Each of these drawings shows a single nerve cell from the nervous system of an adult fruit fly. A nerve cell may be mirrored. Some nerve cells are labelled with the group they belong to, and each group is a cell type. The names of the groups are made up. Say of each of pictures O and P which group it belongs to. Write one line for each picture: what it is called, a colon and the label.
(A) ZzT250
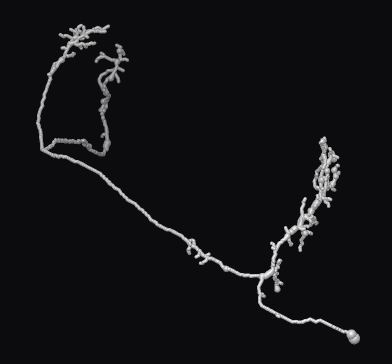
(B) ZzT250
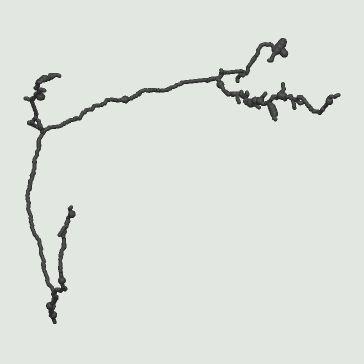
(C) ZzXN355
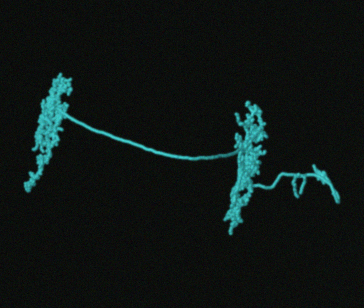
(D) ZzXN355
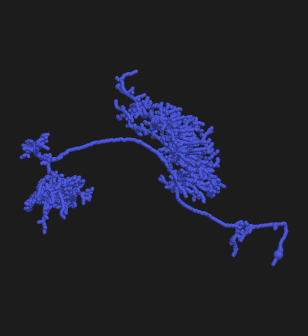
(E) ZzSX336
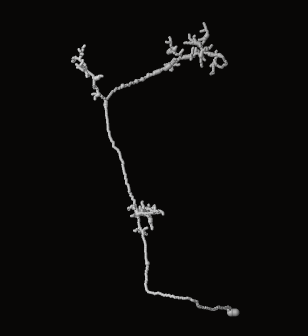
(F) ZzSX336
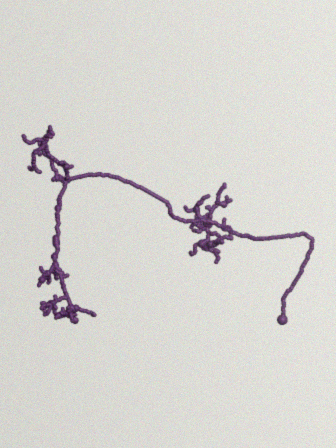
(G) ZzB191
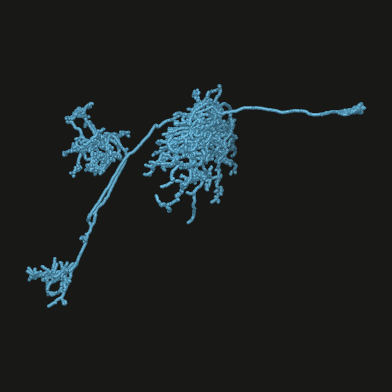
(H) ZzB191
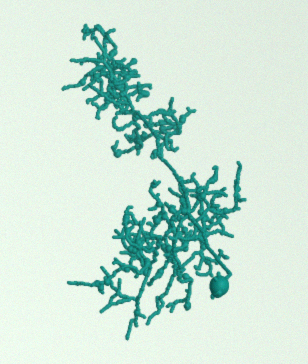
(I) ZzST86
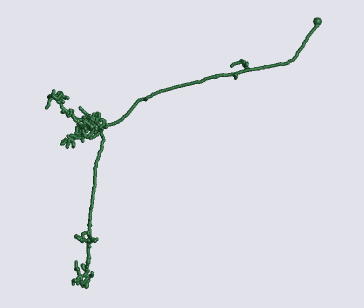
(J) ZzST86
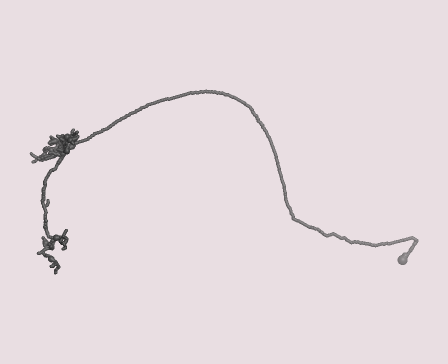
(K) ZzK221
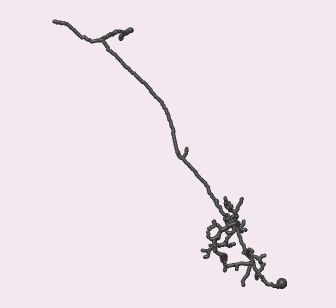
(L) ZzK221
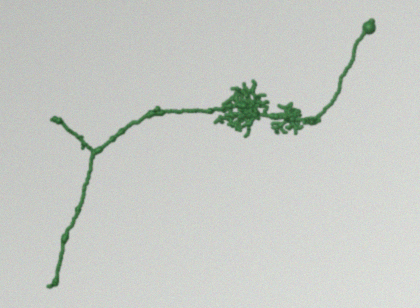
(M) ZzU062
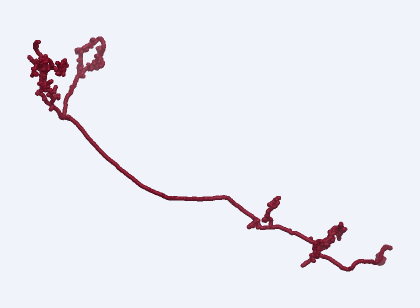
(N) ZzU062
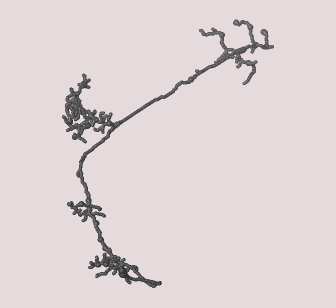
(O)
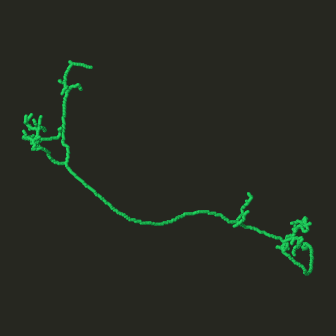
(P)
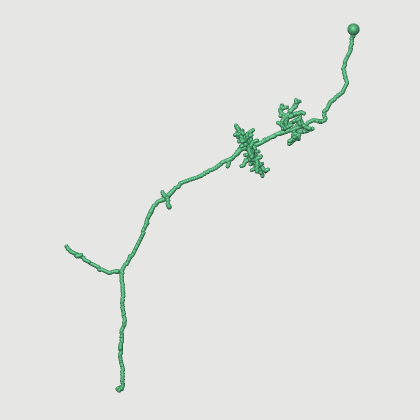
O: ZzU062
P: ZzK221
